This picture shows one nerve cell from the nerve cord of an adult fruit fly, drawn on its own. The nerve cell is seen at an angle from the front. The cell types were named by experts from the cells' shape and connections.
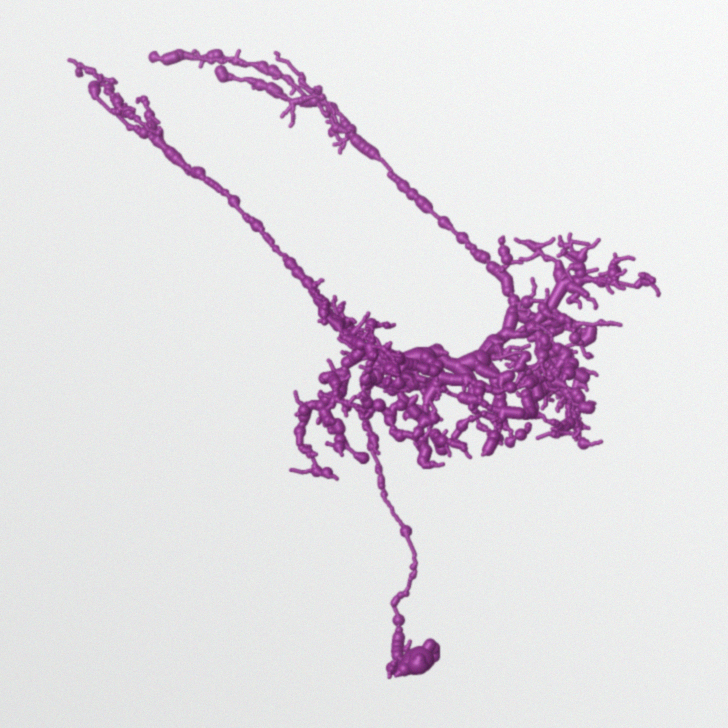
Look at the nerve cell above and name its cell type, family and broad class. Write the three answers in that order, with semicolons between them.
IN00A020; hemilineage 00A; nerve-cord intrinsic neuron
